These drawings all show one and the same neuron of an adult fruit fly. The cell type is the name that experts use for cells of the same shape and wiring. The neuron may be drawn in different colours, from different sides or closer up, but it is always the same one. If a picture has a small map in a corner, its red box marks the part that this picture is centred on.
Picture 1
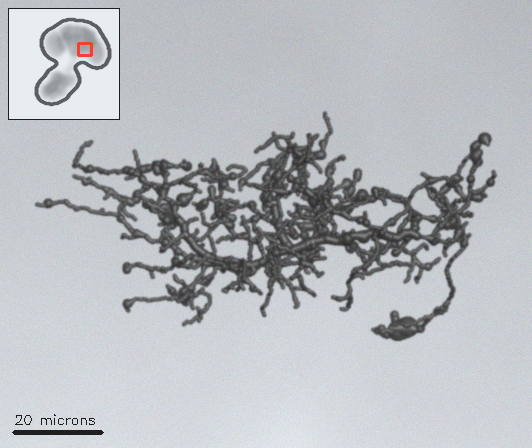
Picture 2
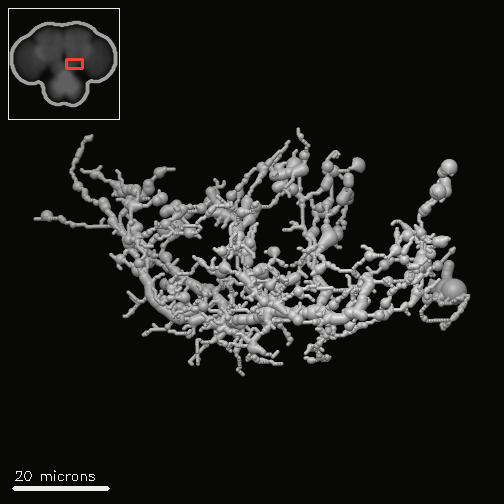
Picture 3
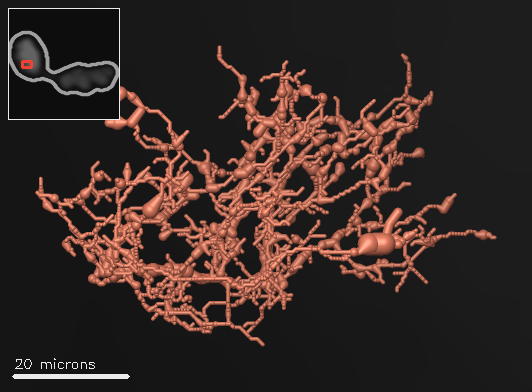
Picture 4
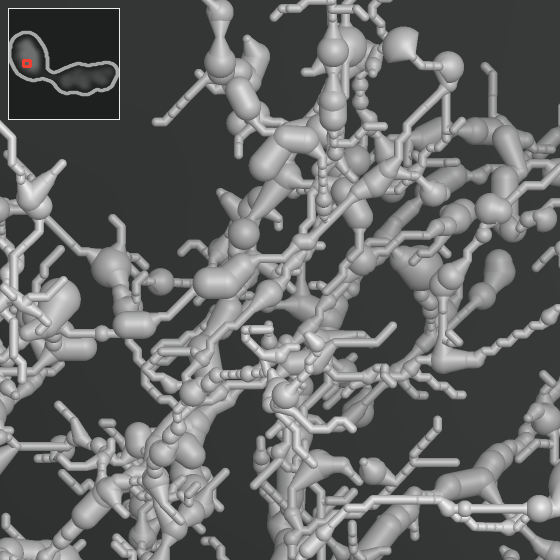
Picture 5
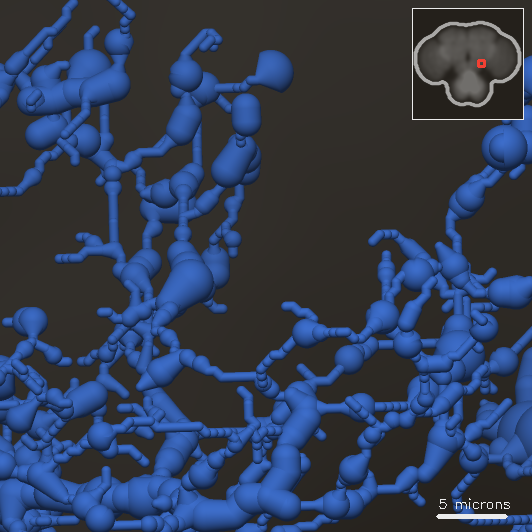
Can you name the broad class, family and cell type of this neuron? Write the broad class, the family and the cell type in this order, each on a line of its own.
central-brain intrinsic neuron
hemilineage WEDa1
SAD114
